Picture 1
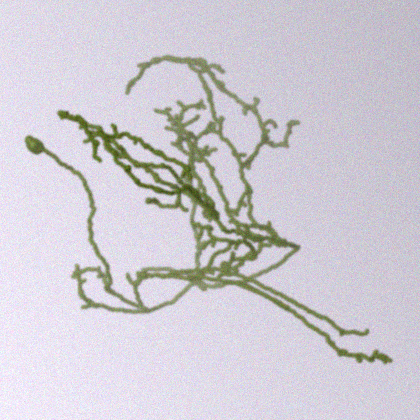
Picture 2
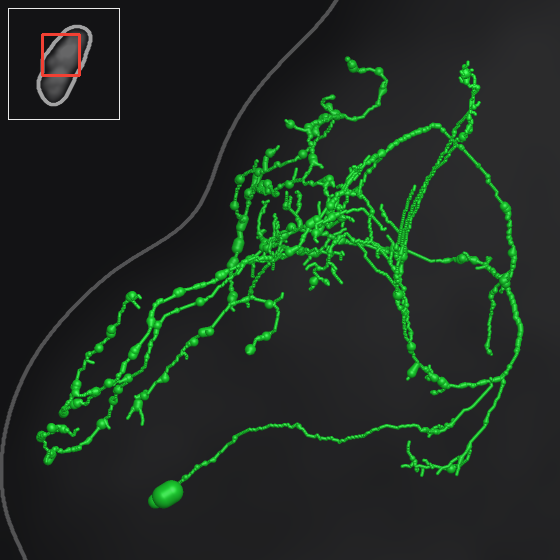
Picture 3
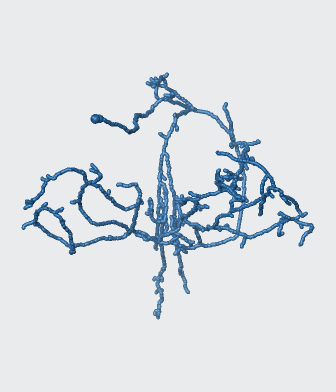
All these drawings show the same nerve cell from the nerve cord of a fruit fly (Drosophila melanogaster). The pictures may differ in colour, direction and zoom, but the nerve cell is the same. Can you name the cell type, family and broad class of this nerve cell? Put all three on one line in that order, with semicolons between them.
IN12B029; hemilineage 12B; nerve-cord intrinsic neuron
